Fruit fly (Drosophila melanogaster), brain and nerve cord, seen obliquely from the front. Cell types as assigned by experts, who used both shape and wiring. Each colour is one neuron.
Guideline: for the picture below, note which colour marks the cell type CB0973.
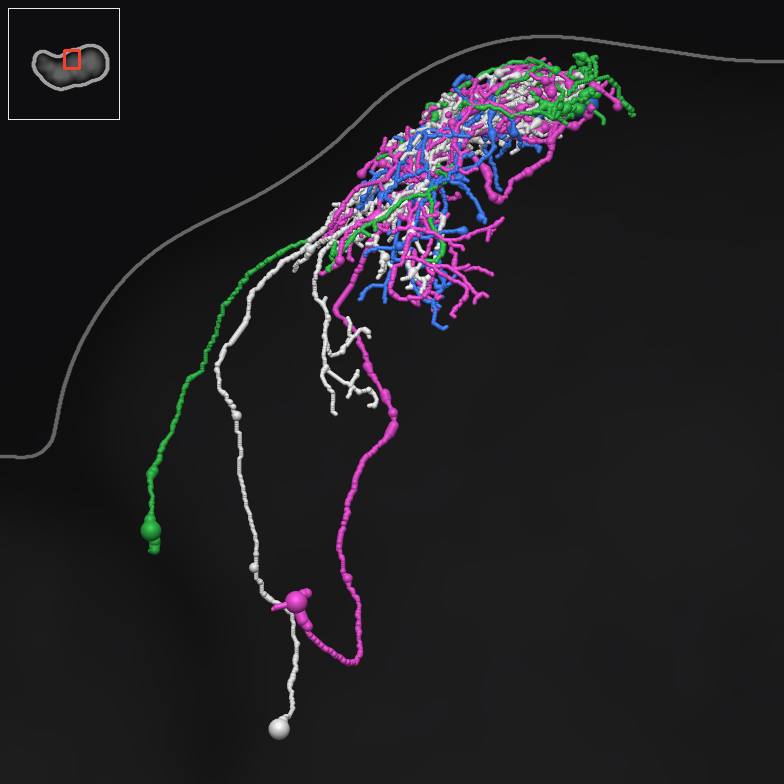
blue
